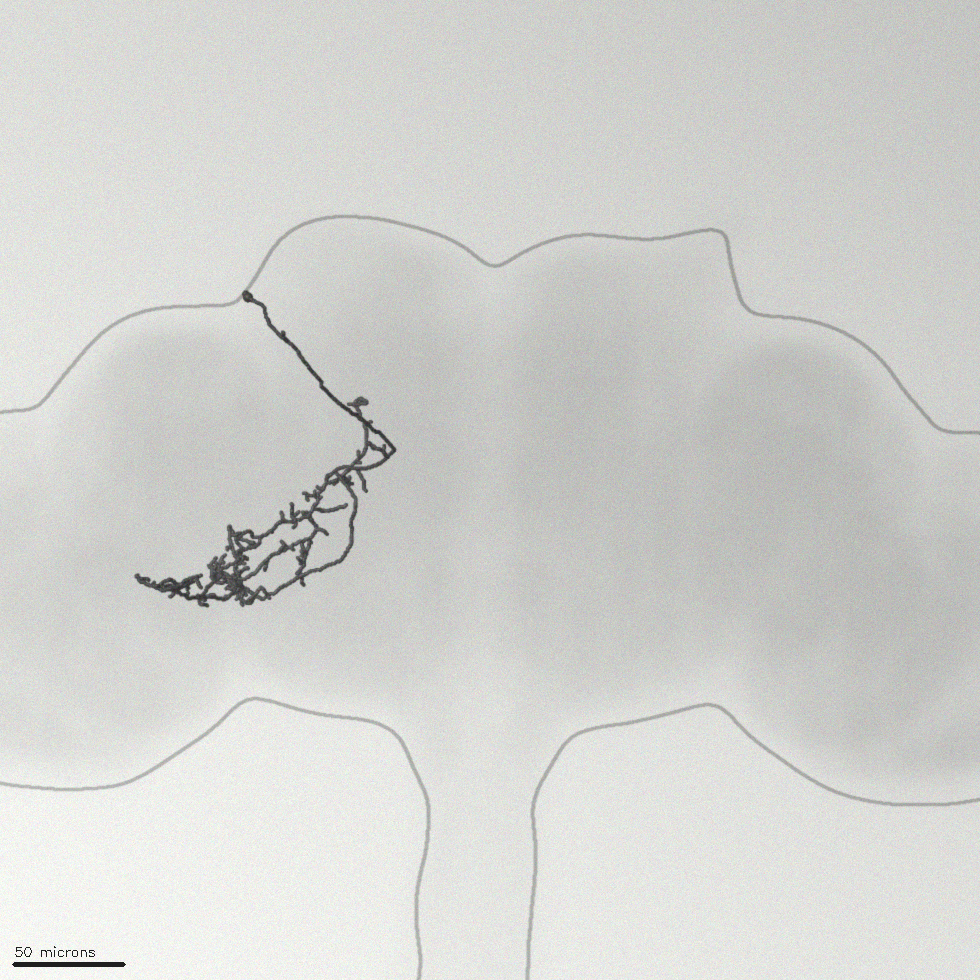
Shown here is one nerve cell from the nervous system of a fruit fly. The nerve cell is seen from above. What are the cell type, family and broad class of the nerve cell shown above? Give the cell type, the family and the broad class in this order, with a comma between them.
WEDPN8D, hemilineage WEDd1, central-brain intrinsic neuron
